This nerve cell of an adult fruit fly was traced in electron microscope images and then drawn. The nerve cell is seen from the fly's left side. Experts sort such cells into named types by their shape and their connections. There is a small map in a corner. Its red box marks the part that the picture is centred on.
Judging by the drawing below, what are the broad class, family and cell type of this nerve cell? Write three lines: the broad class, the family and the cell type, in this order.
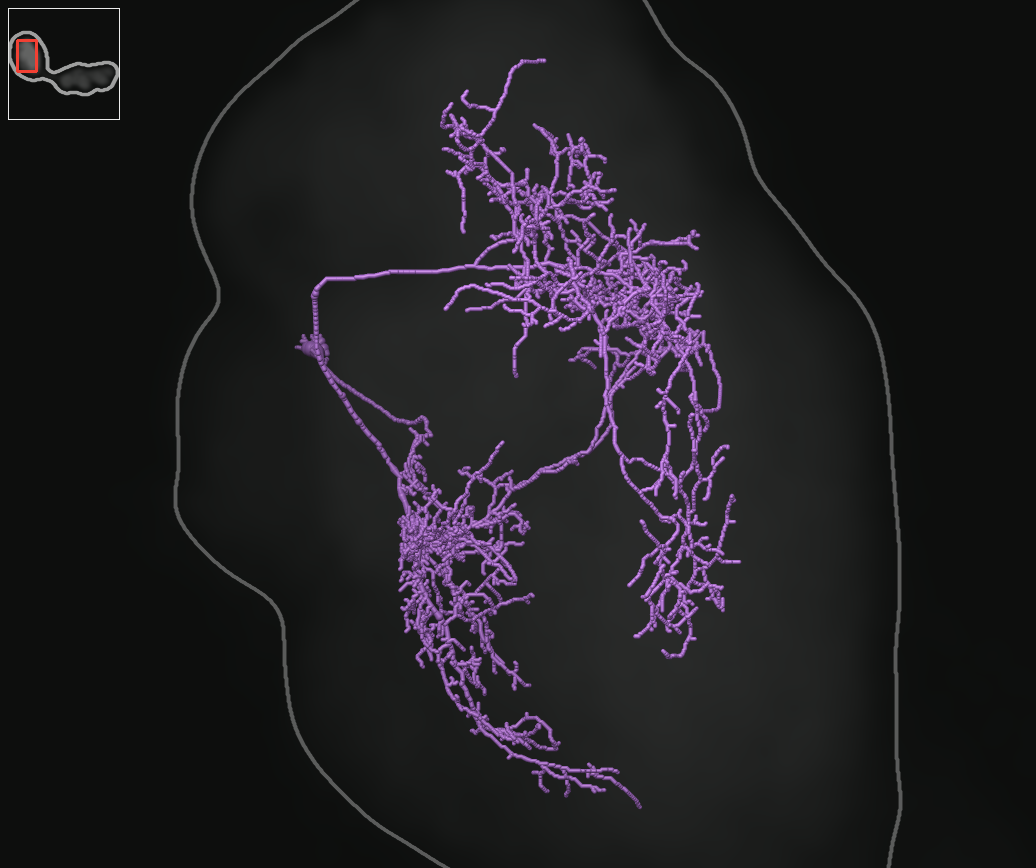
central-brain intrinsic neuron
hemilineage CREa1_ventral
LoVC20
